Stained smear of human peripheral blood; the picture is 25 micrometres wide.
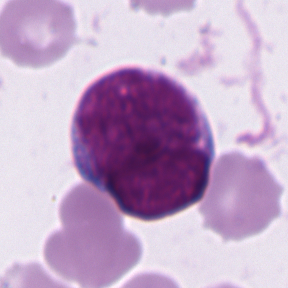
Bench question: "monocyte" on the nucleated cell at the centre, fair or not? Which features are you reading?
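The smooth, roughly round cell measures about 14 by 12 micrometres; its deep reddish-purple nucleus, about 13 by 11 micrometres, fills about 80% of its area. A blue rim of cytoplasm surrounds it, without distinct granules, and no vacuoles are seen; a red cell touches the right edge.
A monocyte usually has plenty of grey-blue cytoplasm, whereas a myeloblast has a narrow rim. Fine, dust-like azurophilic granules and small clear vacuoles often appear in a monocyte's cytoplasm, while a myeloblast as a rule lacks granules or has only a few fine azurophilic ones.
The narrow blue rim and the lack of granules and vacuoles thus count against monocyte and for myeloblast. The cell is a myeloblast, not a monocyte.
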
